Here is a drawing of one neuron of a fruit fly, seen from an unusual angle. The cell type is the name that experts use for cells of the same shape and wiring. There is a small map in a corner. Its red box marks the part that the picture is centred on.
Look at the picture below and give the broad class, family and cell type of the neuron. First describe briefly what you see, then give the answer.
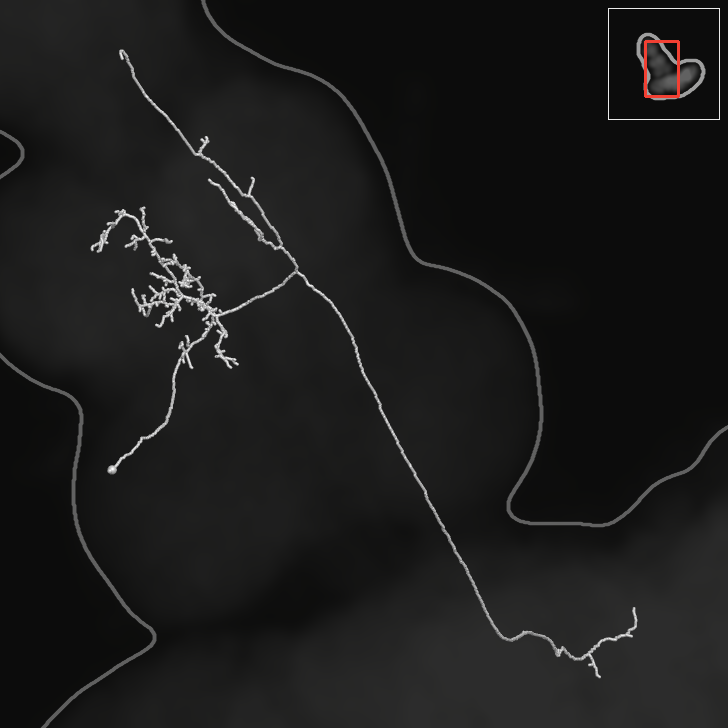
The picture shows dozens of branch ends. As drawn here it is about as wide as it is tall. Its broad class is ascending neuron. The family is hemilineage 06A. It is of cell type AN06A092.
